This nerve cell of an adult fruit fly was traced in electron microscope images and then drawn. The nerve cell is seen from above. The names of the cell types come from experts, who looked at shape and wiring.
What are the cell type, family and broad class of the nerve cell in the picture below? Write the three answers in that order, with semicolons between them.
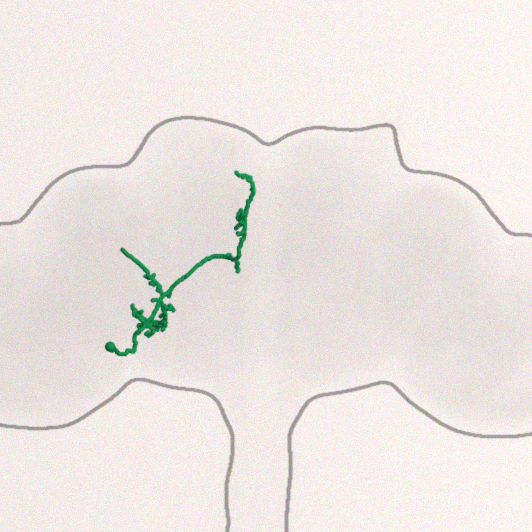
SMP280; hemilineage CLp2; central-brain intrinsic neuron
